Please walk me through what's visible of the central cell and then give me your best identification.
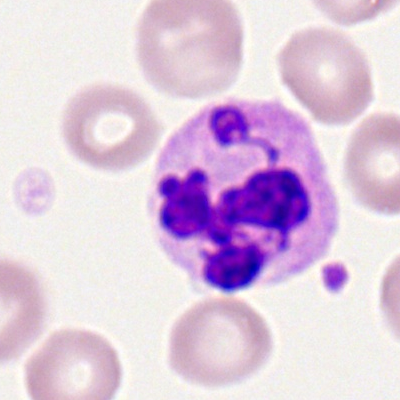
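First the nucleus: it falls into several separate lobes. A small lobe at the top hangs on to the rest by a thin thread. I find no nucleoli anywhere in it. Around it, the cytoplasm is plentiful and pale pink-lilac. So this is a segmented neutrophil.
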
